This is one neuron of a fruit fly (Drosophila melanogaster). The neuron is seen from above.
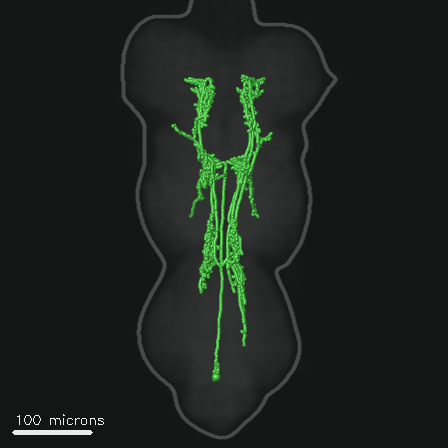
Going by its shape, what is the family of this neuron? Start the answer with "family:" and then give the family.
family: hemilineage 00A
